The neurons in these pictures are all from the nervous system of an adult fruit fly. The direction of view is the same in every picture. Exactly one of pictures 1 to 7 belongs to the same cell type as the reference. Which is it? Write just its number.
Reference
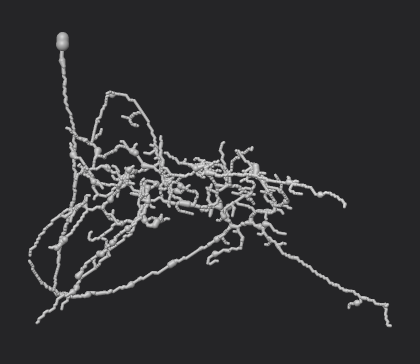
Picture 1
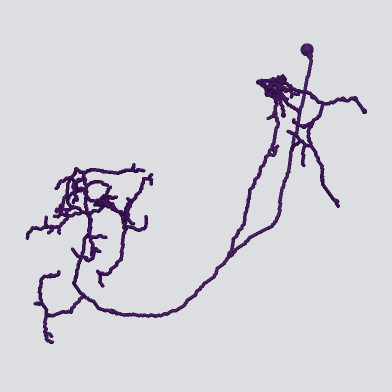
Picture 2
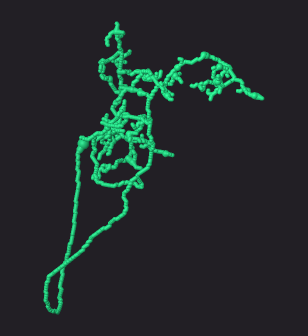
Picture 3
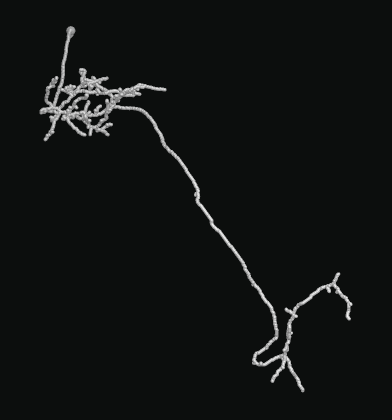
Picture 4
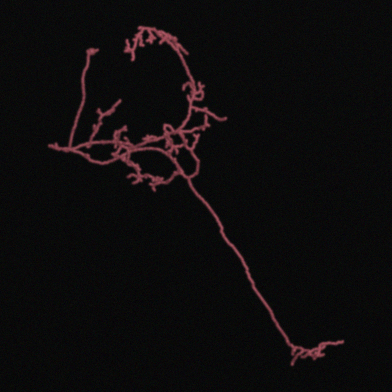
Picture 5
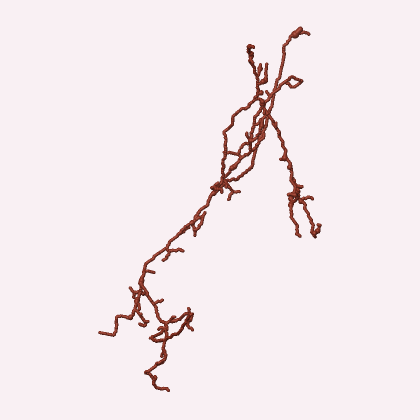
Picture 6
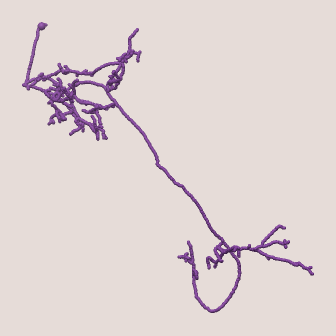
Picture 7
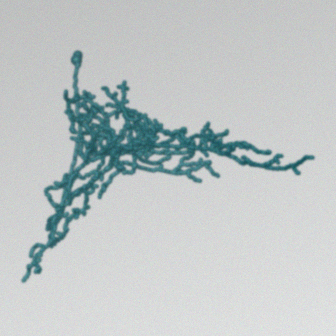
7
